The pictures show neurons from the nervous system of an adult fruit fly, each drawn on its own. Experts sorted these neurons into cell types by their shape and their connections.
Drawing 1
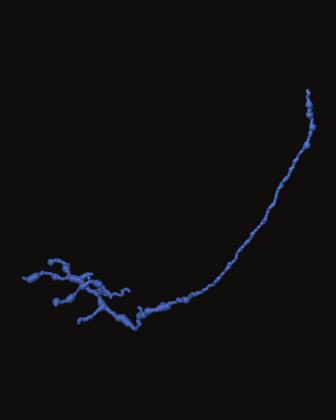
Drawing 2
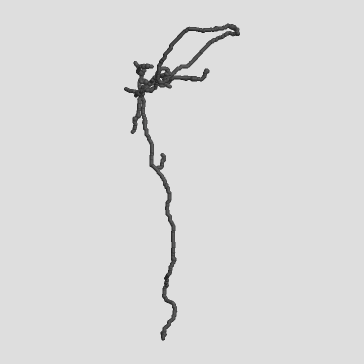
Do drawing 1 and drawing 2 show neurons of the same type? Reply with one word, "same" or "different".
different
